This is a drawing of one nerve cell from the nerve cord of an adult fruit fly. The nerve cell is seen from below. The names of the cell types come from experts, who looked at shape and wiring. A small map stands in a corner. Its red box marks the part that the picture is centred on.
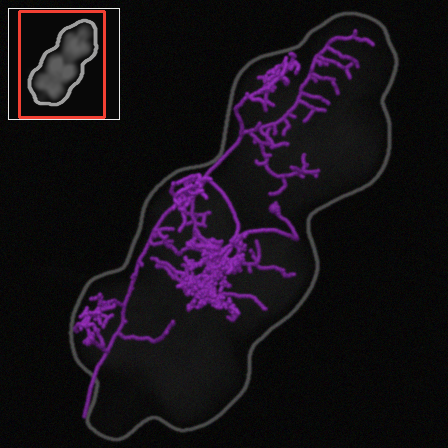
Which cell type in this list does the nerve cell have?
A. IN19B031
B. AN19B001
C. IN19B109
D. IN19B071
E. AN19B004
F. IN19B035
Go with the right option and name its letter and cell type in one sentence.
Option B names AN19B001, the type of cell that the nerve cell is.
